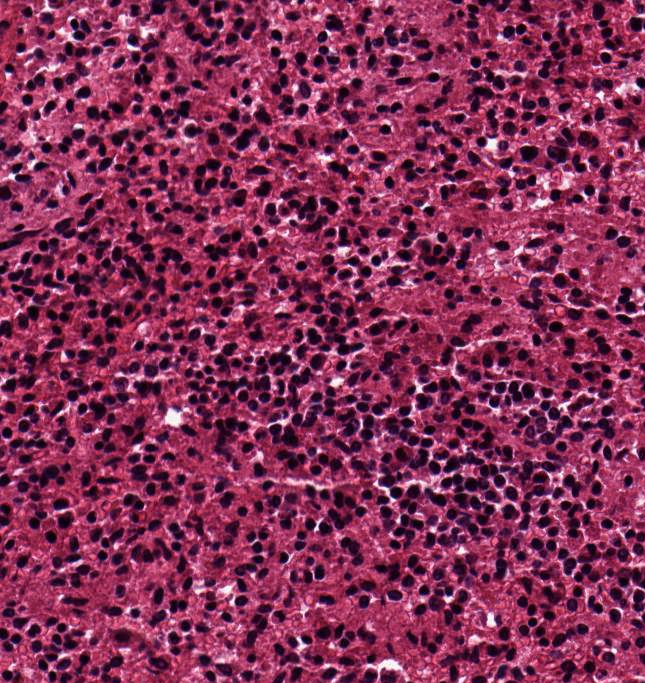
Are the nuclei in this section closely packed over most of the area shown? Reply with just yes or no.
Yes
